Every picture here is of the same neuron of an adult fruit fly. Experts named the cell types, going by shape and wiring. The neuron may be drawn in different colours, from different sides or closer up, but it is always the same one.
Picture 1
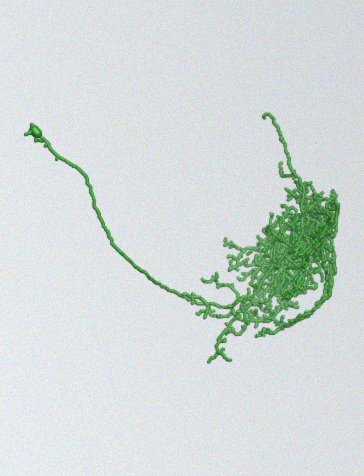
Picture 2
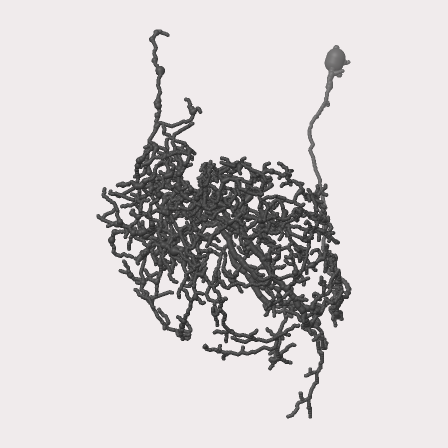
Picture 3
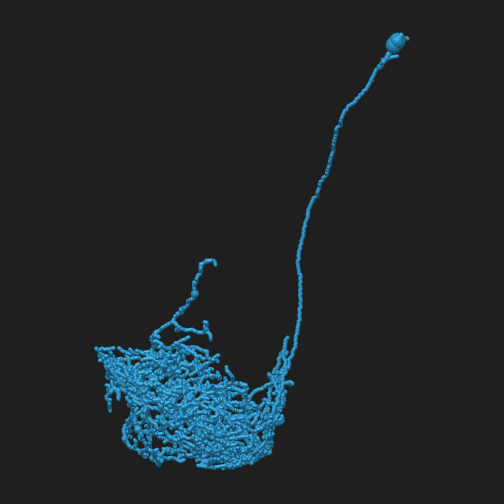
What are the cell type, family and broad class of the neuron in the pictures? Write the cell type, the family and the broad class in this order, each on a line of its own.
AVLP546
hemilineage VLPp1
central-brain intrinsic neuron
